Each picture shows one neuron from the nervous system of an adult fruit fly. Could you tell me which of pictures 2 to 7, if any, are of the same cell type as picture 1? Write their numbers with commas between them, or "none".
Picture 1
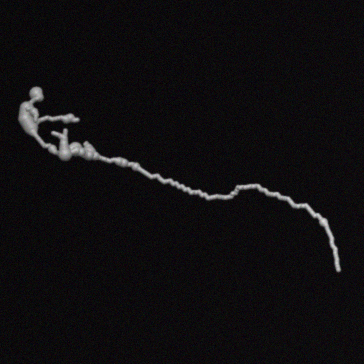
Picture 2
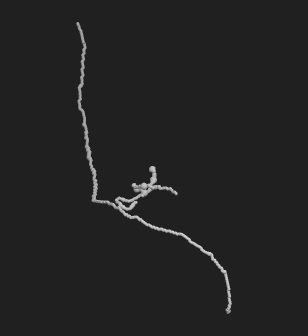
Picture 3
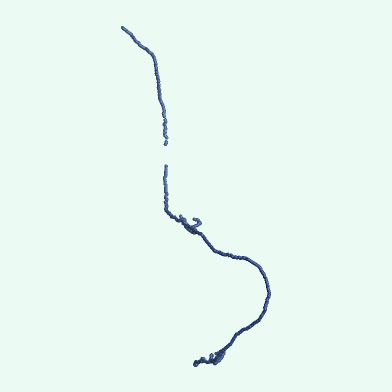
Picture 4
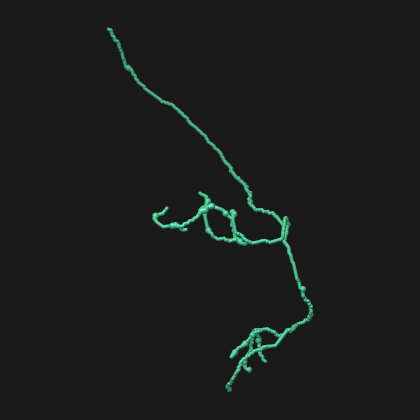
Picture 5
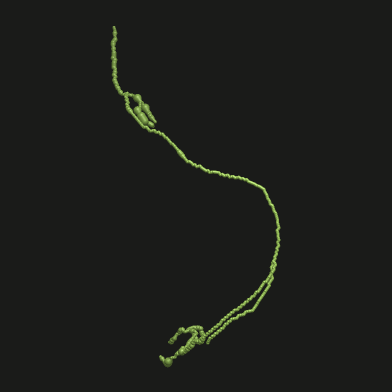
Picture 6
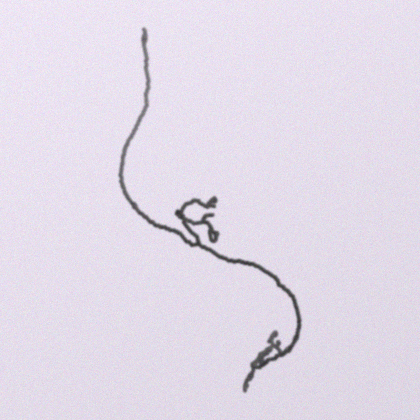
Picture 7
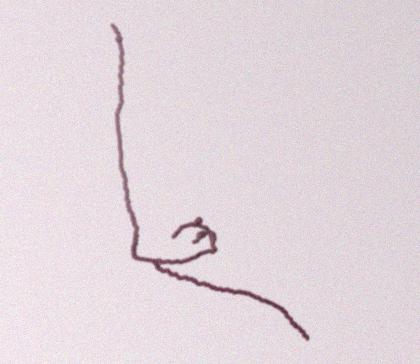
3, 5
